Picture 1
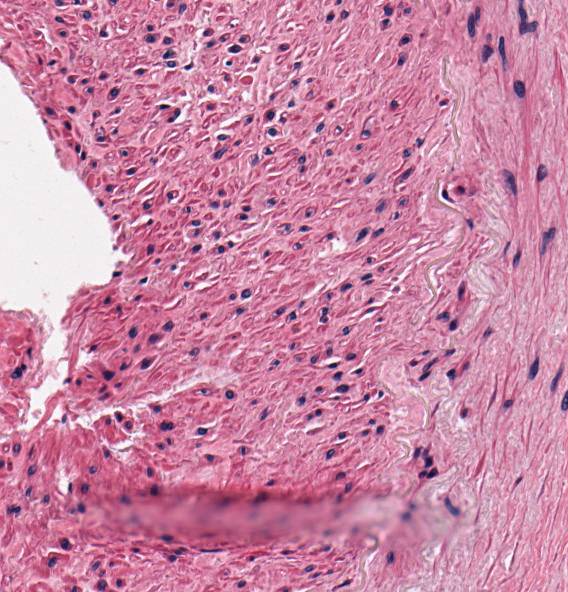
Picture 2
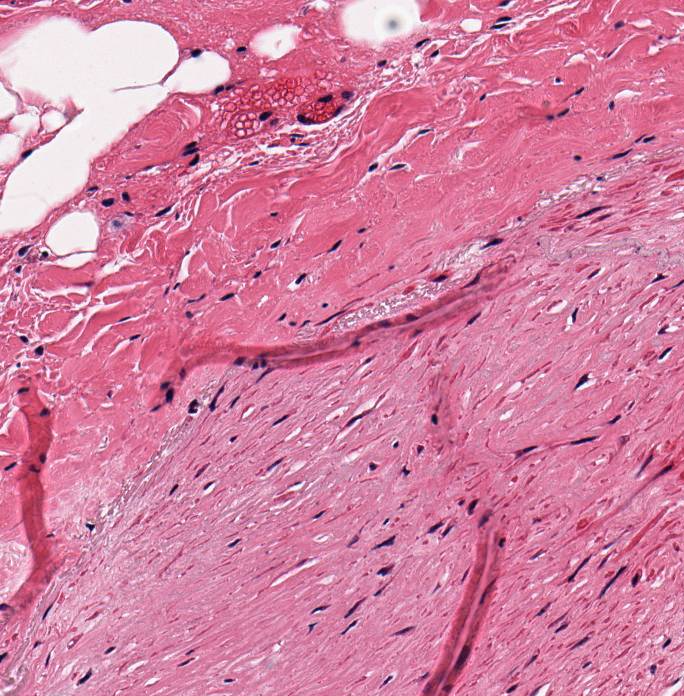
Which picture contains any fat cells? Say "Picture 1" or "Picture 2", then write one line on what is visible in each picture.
Picture 2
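Picture 1: No fat cells are present anywhere in the field.
Picture 2: Empty white fat cell spaces cluster in the upper left corner of the field.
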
